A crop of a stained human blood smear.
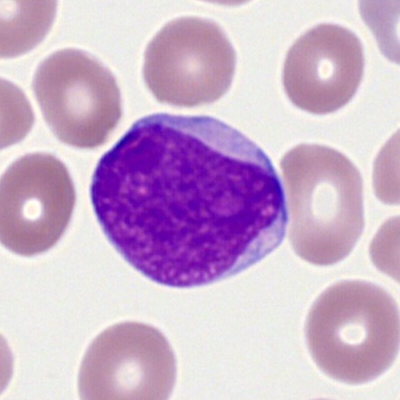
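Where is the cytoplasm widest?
A thin rim, widest on the right side.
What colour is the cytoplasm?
Pale blue, with no granules seen.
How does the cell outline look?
Smooth, without surface projections.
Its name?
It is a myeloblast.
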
